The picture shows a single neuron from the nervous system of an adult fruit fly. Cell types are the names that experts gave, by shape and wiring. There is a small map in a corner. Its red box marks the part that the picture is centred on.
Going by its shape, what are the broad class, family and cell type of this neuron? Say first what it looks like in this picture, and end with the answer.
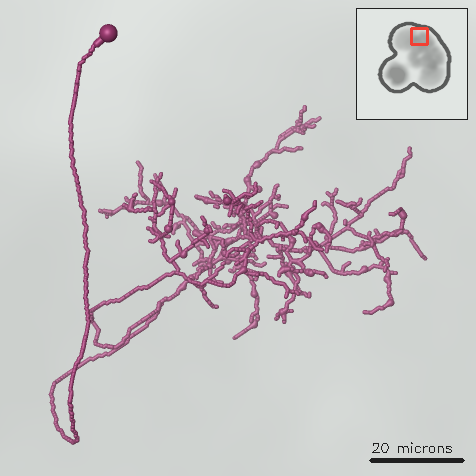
Its cell body lies at the upper left of the picture. By the scale bar it is about 90 microns tall in this view. Dozens of branch ends can be seen. Its broad class is central-brain intrinsic neuron. Its family is hemilineage VPNp&v1_posterior. The cell type is LHPV2a3.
